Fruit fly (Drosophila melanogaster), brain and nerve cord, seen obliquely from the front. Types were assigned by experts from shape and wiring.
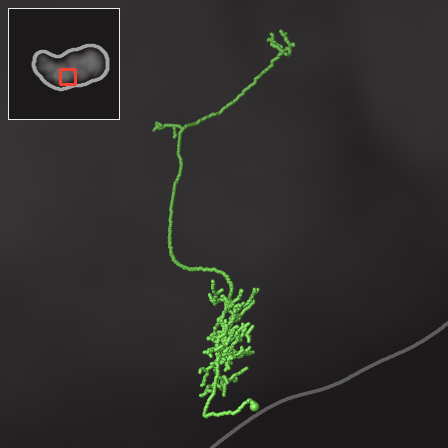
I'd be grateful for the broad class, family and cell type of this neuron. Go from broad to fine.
optic-lobe intrinsic neuron; TmY; TmY10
